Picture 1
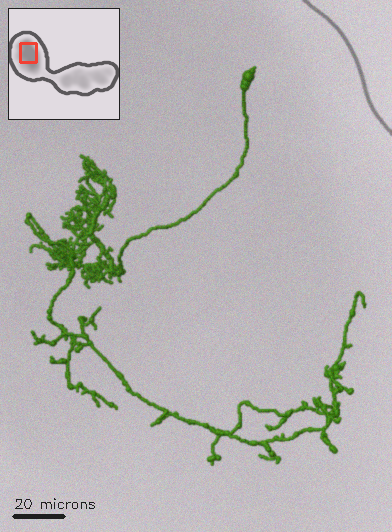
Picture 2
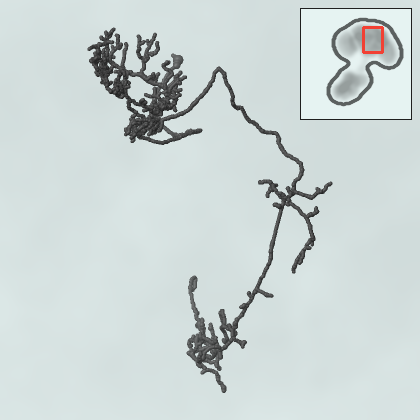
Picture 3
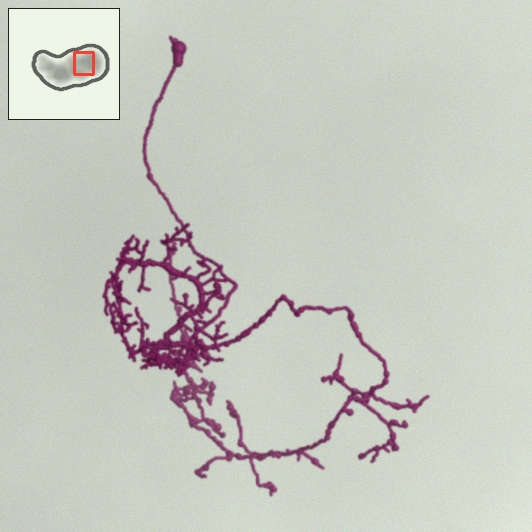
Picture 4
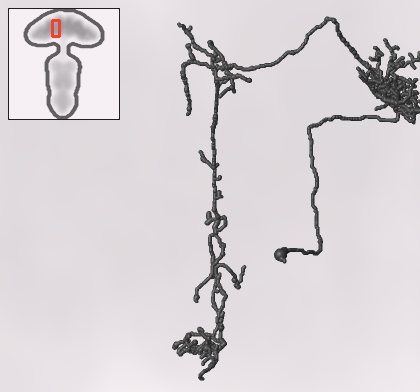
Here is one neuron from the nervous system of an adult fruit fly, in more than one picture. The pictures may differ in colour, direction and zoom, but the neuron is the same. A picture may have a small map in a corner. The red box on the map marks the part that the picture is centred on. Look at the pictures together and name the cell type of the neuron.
ExR8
